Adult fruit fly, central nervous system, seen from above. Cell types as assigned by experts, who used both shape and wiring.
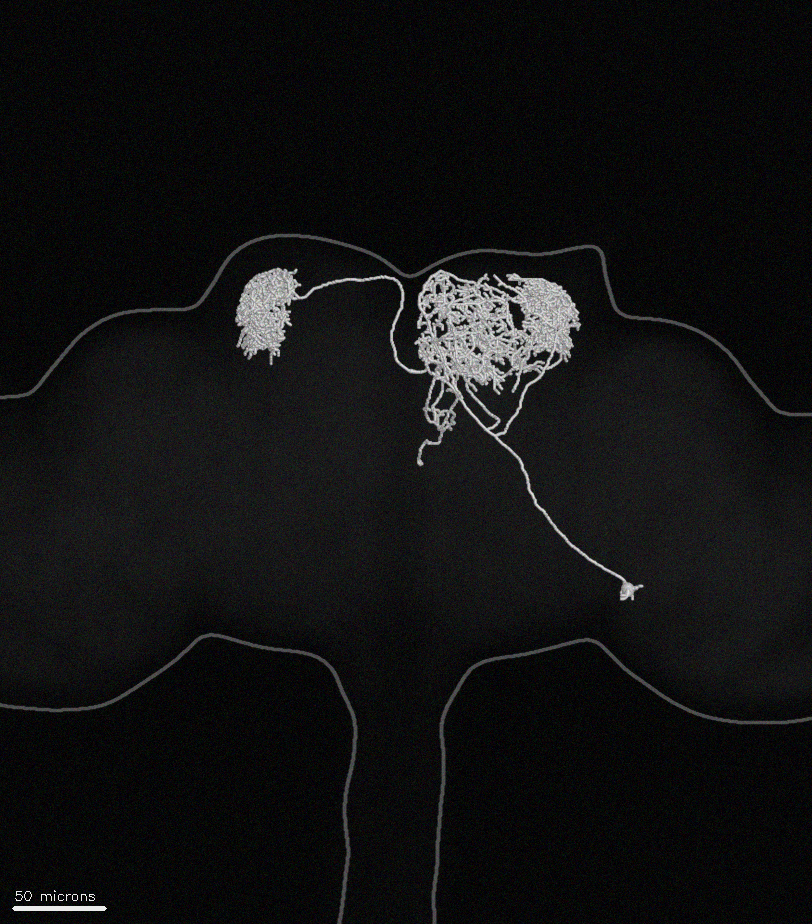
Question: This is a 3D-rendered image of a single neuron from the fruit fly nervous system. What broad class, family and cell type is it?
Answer: central-brain intrinsic neuron; class DAN; PPL103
